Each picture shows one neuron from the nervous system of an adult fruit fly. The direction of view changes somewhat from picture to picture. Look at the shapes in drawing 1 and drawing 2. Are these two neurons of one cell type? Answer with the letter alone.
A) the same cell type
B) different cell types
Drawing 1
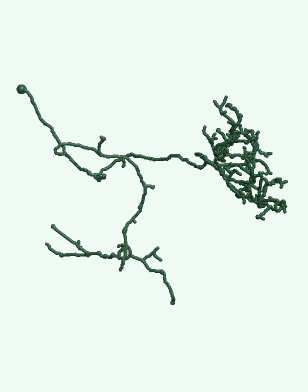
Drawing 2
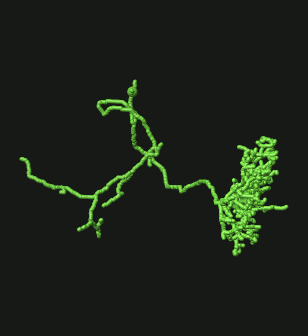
A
